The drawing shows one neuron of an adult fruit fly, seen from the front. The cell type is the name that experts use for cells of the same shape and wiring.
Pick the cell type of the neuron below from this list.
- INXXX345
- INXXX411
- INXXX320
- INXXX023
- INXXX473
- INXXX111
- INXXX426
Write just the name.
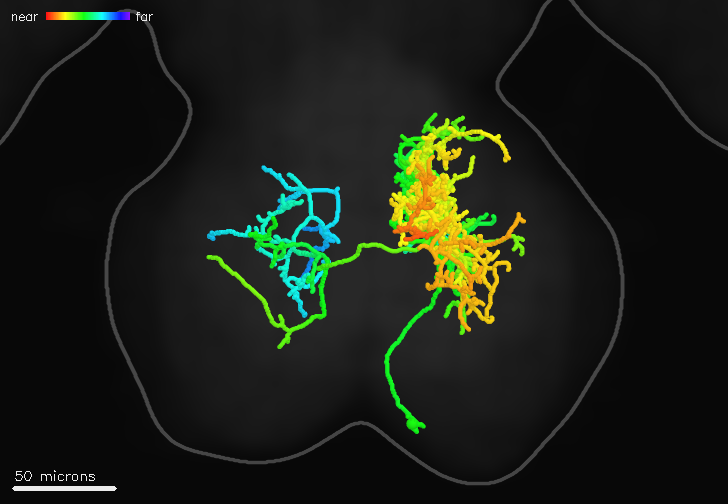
INXXX023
